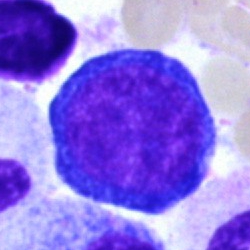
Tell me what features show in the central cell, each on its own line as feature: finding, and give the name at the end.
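Outline: roughly round, I'd say, with a slightly uneven, bumpy edge
Chromatin: finely dispersed, faint mottled purple, no coarse dark clumps
Cytoplasm: only a thin rim around the nucleus
Colour: cytoplasm deep blue
Name: proerythroblast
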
